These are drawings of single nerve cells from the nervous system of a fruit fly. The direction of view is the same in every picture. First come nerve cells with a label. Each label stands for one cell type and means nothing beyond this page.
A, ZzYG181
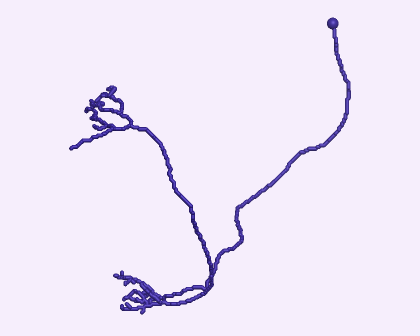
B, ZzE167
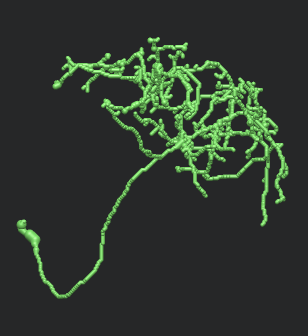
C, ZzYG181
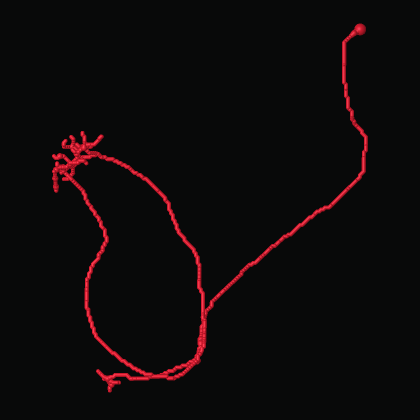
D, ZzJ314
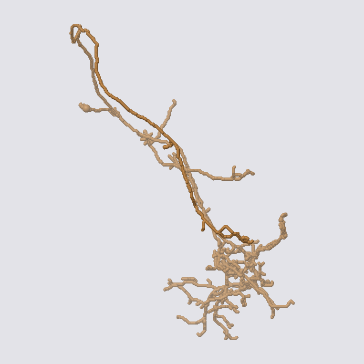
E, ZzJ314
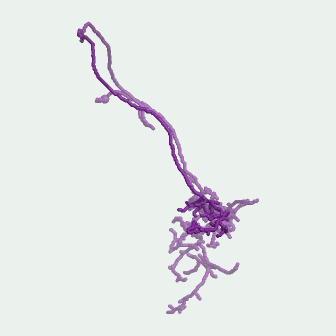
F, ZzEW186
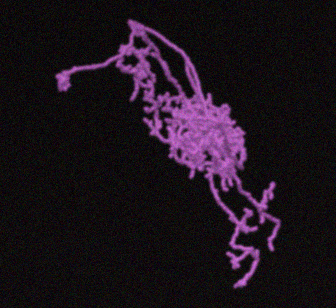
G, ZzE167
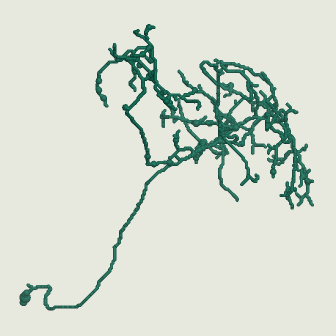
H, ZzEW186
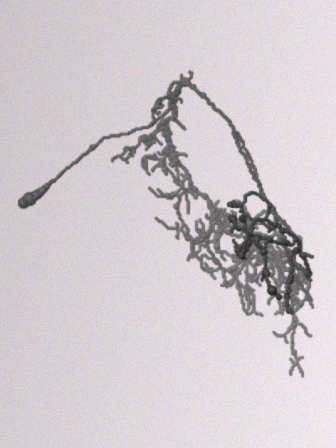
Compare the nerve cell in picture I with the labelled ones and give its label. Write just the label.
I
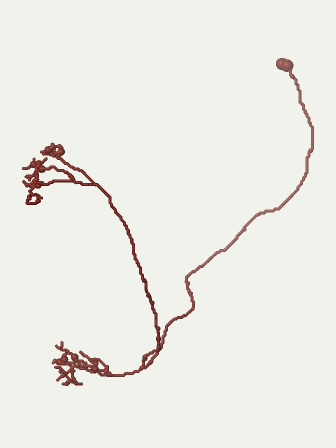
ZzYG181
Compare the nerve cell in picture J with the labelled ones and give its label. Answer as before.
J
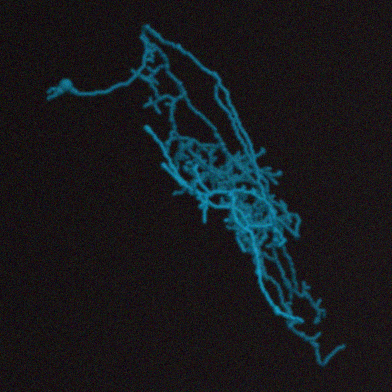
ZzEW186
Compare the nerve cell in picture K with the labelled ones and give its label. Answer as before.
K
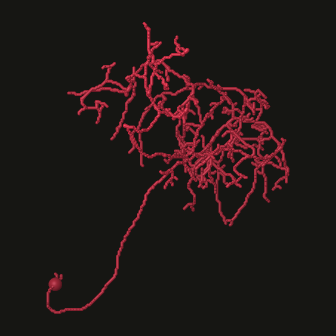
ZzE167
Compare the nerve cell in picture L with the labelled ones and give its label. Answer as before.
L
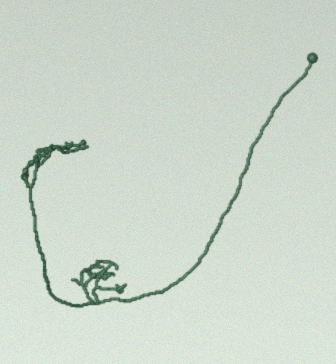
ZzYG181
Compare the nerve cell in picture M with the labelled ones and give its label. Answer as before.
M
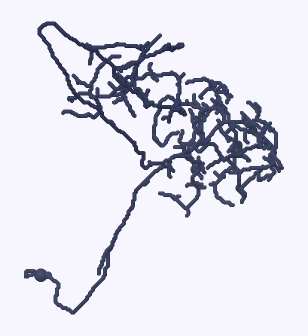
ZzE167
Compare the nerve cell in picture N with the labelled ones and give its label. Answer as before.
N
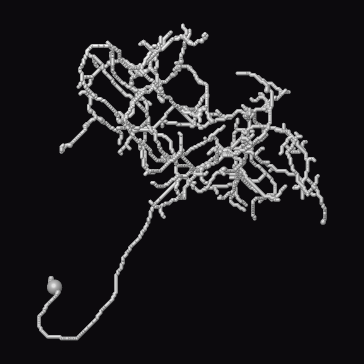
ZzE167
